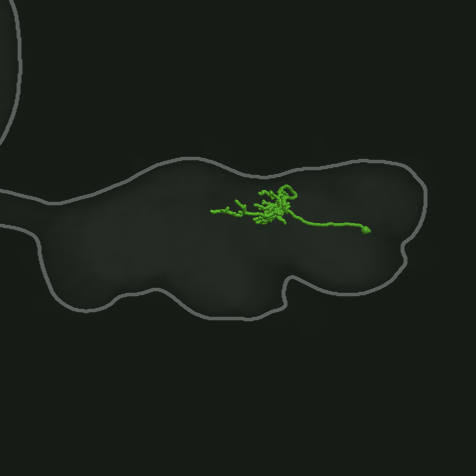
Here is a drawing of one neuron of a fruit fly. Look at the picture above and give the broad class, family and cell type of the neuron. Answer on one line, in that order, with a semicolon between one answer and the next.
nerve-cord intrinsic neuron; hemilineage 02A; IN02A028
